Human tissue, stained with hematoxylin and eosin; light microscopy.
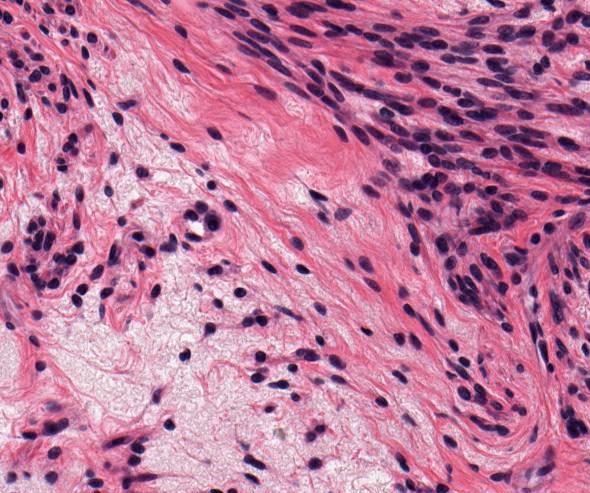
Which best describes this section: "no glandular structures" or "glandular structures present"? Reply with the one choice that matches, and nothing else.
No glandular structures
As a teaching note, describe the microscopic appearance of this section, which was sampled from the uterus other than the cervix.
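Cellularity highest along upper and right parts of field; lower left paler, less cellular. Upper right: spindle cells packed in streaming bundles following the course of the fibres. Cytoplasm scant; cell borders not discernible. Nuclei fairly uniform in size throughout.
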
